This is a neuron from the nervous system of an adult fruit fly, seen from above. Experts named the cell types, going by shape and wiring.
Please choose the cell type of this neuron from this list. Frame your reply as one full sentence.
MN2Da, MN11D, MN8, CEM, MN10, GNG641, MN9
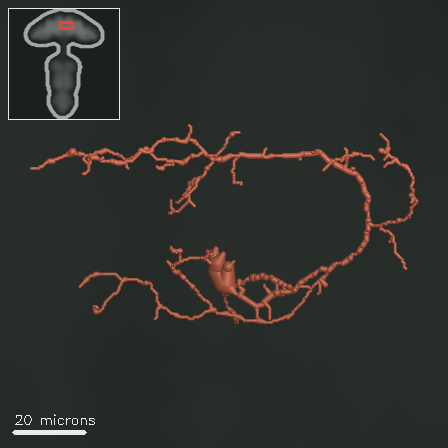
This neuron is included in the cell type MN8.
